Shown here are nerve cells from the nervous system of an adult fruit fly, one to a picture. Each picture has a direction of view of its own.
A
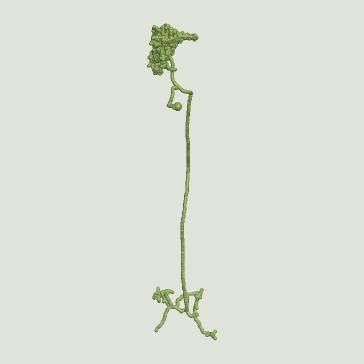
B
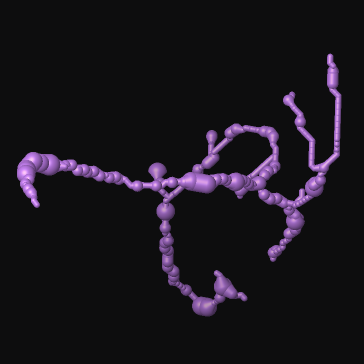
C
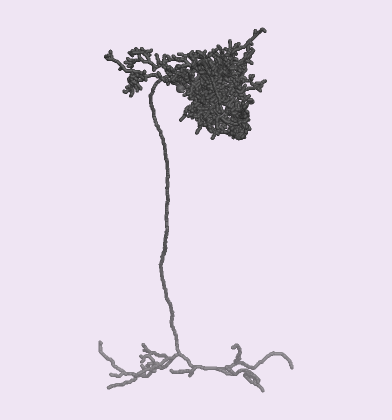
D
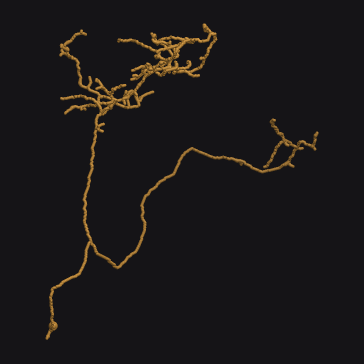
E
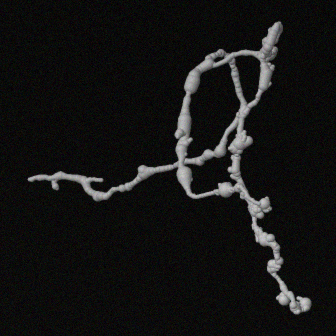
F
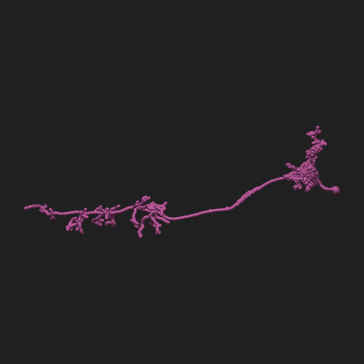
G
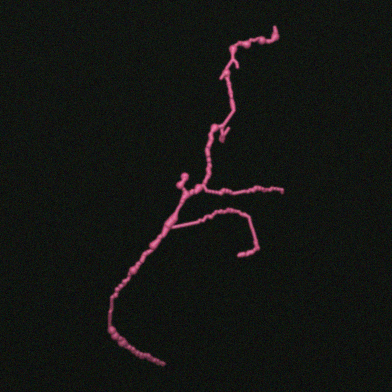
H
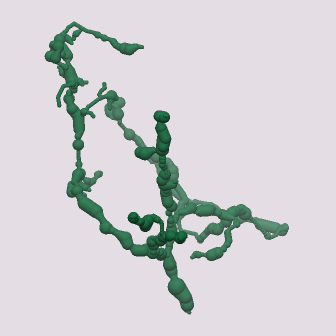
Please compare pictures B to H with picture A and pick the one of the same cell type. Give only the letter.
C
